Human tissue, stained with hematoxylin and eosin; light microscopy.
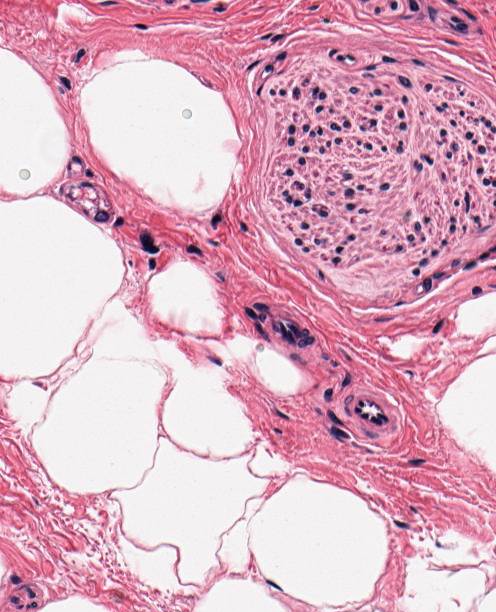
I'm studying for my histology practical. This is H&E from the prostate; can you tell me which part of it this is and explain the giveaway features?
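What you're looking at is fat. Large empty rounded fat cells fill most of the left and lower field, clear white spaces bounded by thin pink membranes.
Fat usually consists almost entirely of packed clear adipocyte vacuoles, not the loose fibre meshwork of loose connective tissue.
In the upper right sits a rounded nerve fascicle, small dark nuclei among pale pink fibres.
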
